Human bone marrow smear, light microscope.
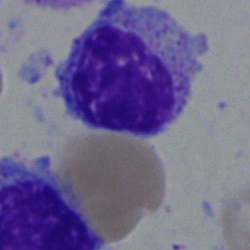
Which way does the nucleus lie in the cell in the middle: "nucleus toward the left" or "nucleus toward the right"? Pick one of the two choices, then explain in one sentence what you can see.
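Nucleus toward the left. The nucleus fills most of the cell, leaving a rim of cytoplasm that is widest on the upper right side.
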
